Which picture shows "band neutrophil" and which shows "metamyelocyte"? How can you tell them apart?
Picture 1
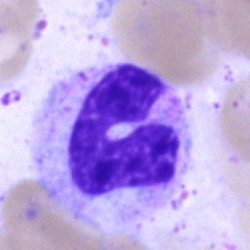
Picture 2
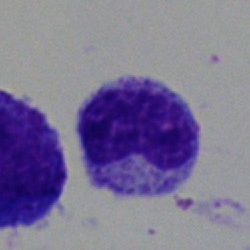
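Picture 1 shows the band neutrophil, and picture 2 the metamyelocyte. Look at the nuclei first: in picture 1 the nucleus is deeply indented into a C shape whose gap opens toward the right. In picture 2 the nucleus has a notch-like indentation in its lower edge and fills the upper part of the cell. The chromatin is alike in both, dark purple and coarsely clumped. The cytoplasm differs: in picture 1 it is very pale, almost colourless with a faint lilac tint, with fine pink-violet granules scattered sparsely through it. In picture 2 the cytoplasm holds fine purple granules.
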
